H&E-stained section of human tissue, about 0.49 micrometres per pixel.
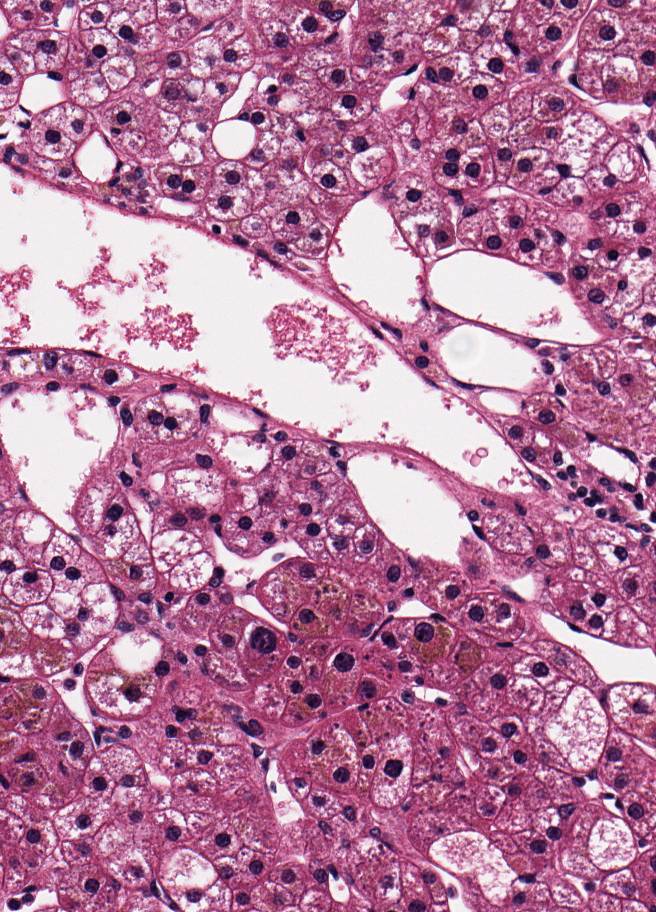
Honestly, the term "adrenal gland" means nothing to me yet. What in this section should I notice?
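The adrenal gland in this section consists of large polygonal cells arranged in nests and short cords, separated by thin-walled vascular channels.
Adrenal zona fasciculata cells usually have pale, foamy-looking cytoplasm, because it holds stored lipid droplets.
Many cells here agree with that, having pale, finely vacuolated or foamy cytoplasm, while others have denser, granular pink cytoplasm. The nuclei are round and centrally placed, and many contain a distinct dark nucleolus. A single layer of flat endothelial cells with thin elongated nuclei lines the vascular channels.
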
